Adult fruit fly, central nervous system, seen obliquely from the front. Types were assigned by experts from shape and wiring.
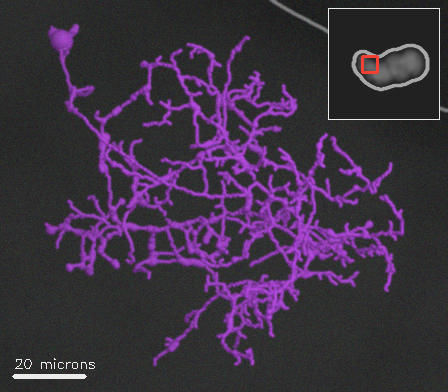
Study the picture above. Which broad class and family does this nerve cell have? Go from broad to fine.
nerve-cord intrinsic neuron; hemilineage 21A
